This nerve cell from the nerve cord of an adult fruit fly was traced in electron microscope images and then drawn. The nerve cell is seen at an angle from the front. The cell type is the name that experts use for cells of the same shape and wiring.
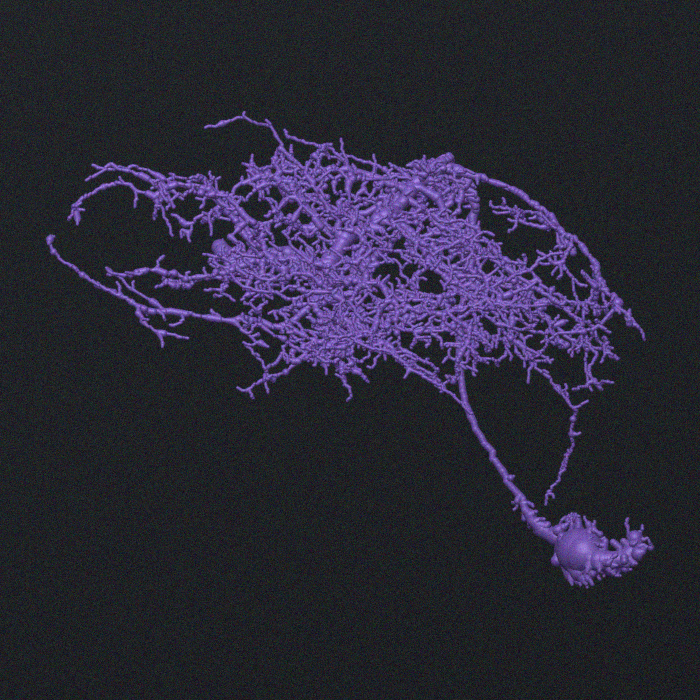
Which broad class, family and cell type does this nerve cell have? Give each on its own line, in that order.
motor neuron of the nerve cord
hemilineage 08A
MNwm36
